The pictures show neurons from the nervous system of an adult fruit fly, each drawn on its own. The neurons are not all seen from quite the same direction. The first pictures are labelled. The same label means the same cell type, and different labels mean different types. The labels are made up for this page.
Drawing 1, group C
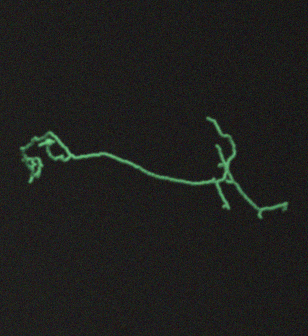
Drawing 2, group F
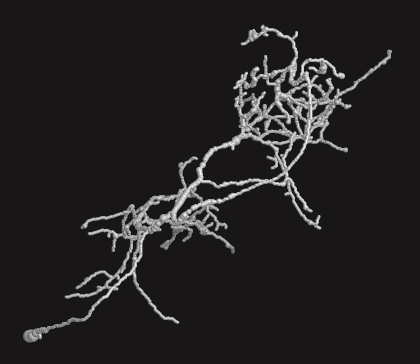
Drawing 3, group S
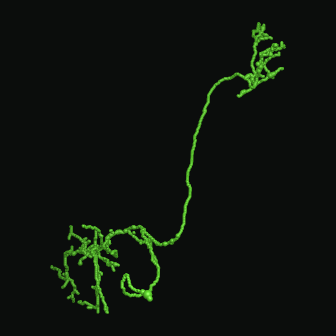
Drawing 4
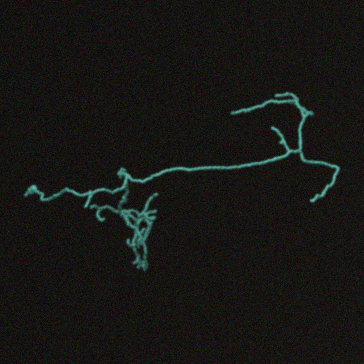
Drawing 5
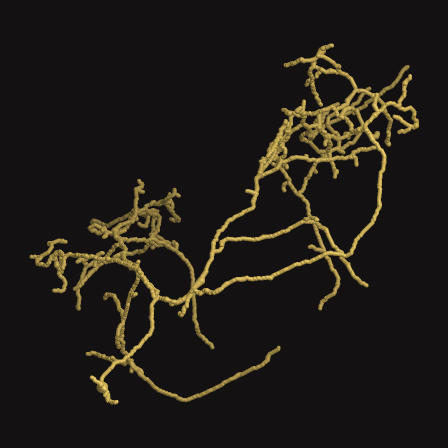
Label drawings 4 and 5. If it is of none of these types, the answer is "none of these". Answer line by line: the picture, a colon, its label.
4: group C
5: group F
